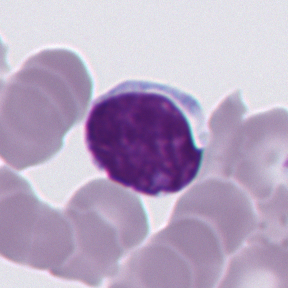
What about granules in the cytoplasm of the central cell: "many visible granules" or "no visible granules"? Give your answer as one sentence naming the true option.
The cytoplasm of this cell holds no visible granules.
